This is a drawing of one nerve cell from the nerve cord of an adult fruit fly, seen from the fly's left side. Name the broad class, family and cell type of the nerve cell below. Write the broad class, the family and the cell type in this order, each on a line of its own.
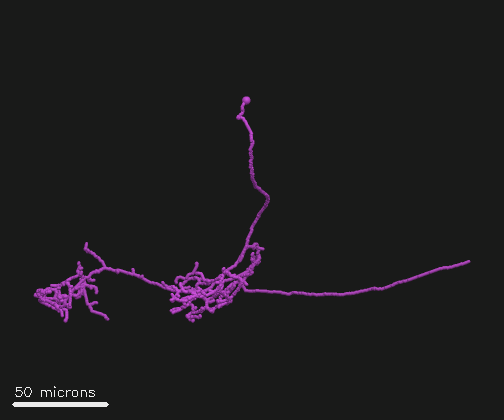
nerve-cord intrinsic neuron
hemilineage 23B
IN23B049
